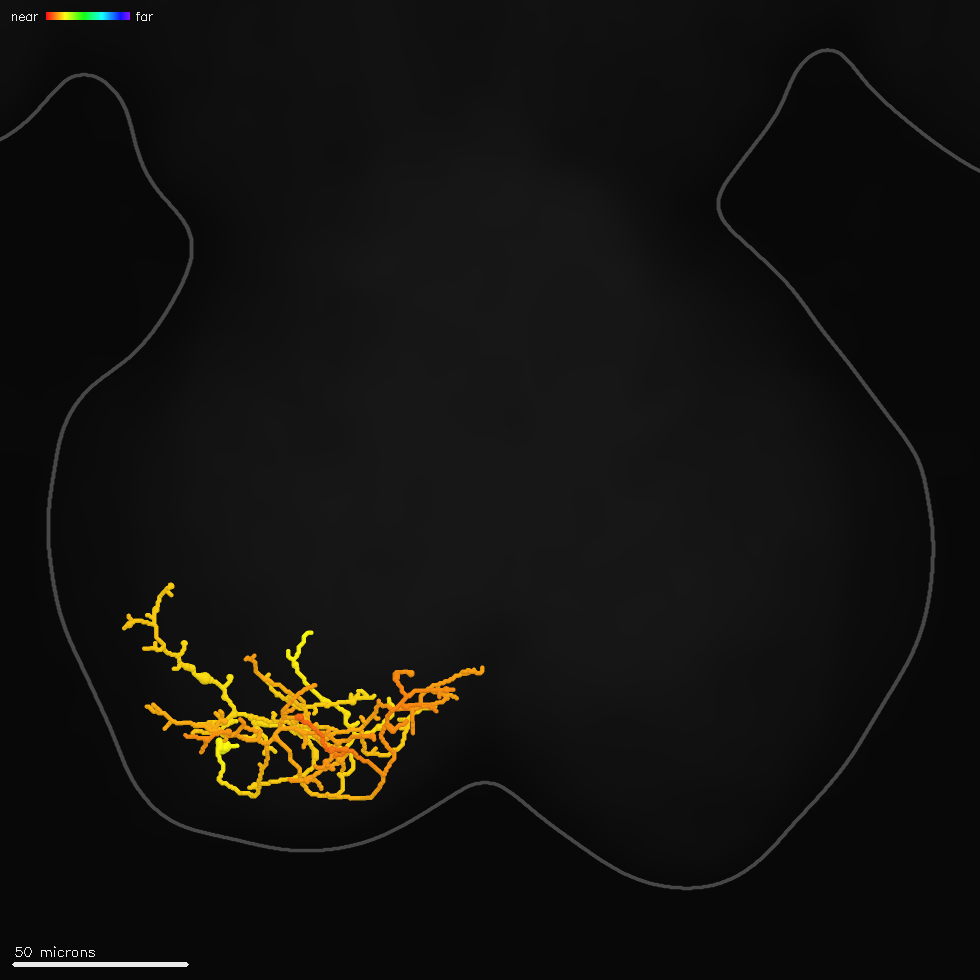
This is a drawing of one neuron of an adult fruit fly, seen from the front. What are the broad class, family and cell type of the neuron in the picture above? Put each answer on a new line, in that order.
nerve-cord intrinsic neuron
hemilineage 01B
IN01B064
